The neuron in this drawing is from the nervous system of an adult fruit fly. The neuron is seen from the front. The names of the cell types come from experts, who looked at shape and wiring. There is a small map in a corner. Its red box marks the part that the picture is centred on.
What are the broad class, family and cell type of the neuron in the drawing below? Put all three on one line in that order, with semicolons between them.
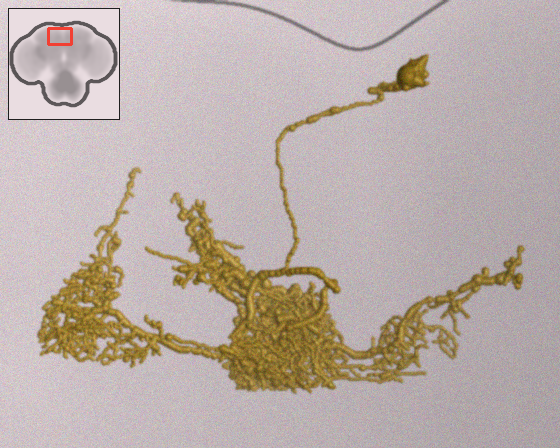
central-brain intrinsic neuron; MBON; MBON03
